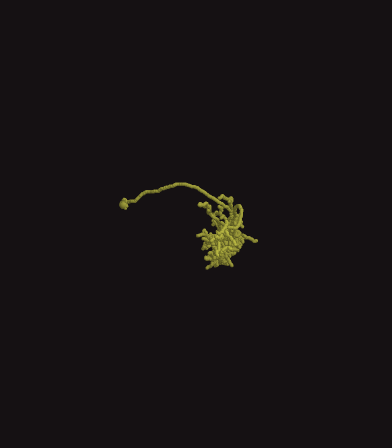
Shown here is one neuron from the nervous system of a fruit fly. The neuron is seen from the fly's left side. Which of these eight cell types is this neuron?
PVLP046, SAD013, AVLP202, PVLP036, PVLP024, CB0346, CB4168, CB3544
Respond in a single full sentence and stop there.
The cell type to which this neuron belongs is PVLP024.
